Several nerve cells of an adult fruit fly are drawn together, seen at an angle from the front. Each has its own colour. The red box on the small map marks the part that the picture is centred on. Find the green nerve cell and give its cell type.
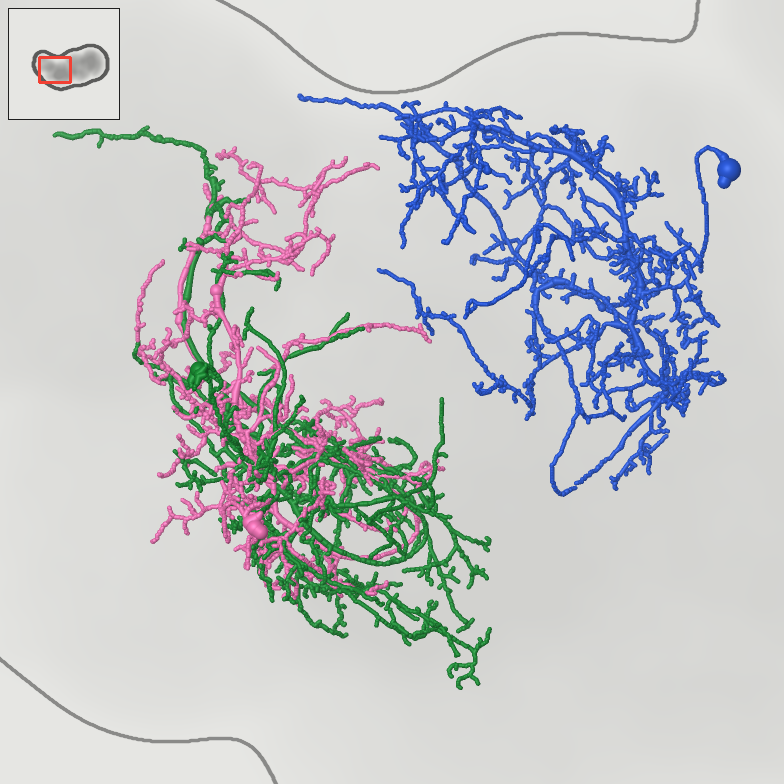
IN17A034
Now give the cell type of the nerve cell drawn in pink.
IN17A039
